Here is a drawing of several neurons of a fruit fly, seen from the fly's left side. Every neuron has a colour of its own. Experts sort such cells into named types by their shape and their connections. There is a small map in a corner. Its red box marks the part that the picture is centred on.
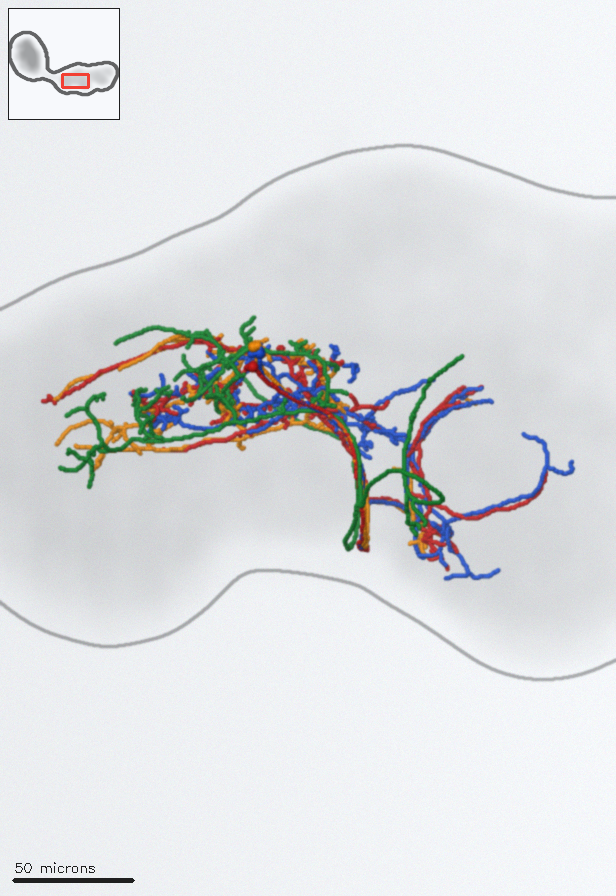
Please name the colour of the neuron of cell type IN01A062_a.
orange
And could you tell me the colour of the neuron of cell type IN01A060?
red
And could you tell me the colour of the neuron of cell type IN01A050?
blue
